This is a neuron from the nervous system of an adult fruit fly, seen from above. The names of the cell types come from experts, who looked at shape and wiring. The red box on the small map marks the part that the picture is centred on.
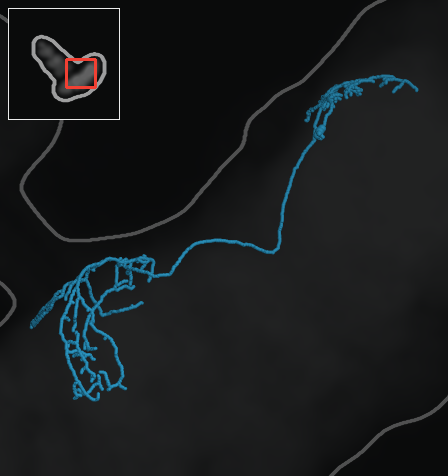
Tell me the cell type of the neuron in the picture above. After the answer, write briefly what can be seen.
Its cell type is SLP403. This is a central-brain intrinsic neuron. Its cell body lies at the upper right of the picture. Dozens of branch ends can be seen.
